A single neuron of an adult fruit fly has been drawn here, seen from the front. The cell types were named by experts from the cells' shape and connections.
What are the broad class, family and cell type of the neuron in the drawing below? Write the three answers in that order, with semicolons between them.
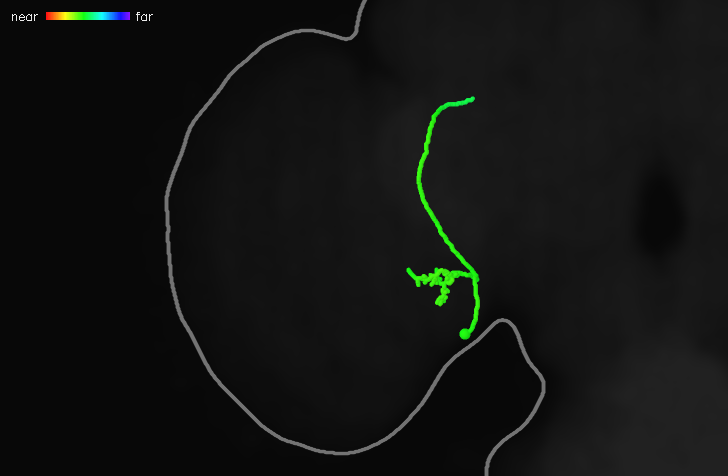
visual projection neuron; LoVP; LoVP13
